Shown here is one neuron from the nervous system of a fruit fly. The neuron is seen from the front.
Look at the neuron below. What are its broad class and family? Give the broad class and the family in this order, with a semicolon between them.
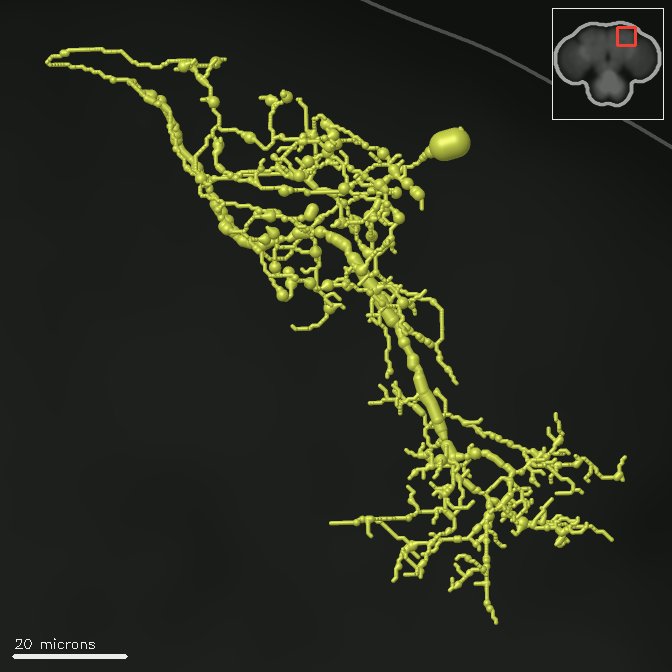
central-brain intrinsic neuron; hemilineage SLPpl1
